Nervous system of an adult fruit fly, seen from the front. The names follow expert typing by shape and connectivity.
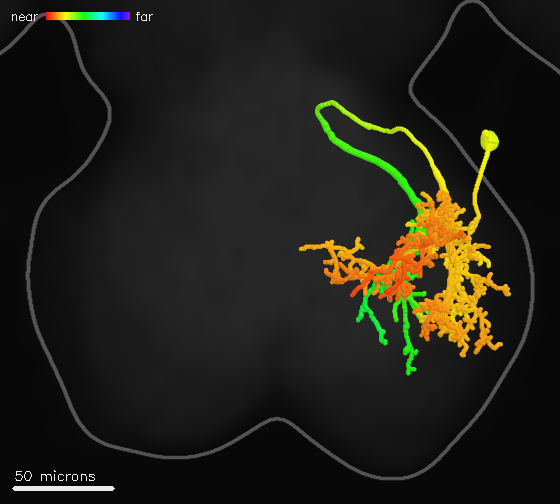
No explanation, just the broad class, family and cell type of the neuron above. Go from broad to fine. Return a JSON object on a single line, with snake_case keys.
{"broad_class": "nerve-cord intrinsic neuron", "family": "hemilineage 19A", "cell_type": "IN19A009"}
